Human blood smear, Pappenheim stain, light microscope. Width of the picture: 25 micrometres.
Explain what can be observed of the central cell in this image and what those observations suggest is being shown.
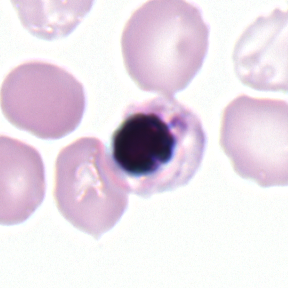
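Here the nucleus sits toward the left side of the cell, and its chromatin is dense, a very dark purple close to black. Around it the cytoplasm makes a rim, broader on the right than on the left, and so pale it is almost colourless. I'd call this a normoblast.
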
